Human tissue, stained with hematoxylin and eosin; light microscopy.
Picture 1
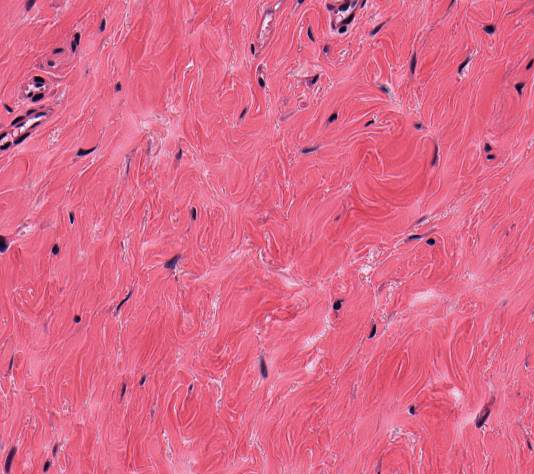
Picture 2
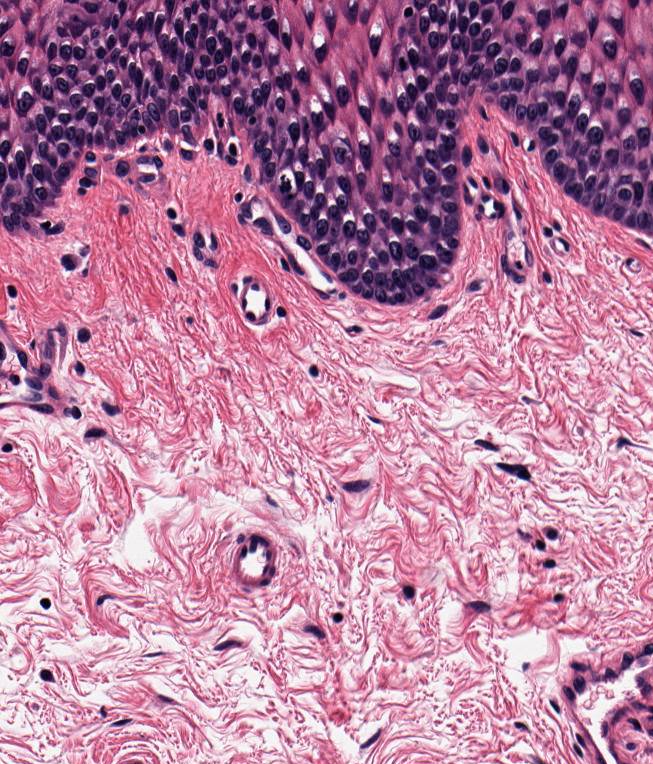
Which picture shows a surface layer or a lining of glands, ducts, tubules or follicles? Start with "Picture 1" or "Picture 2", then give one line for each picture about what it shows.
Picture 2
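Picture 1: No epithelium or fat cells are present anywhere in the field.
Picture 2: A band of stratified epithelium fills the top of the field, with connective tissue making up the lower part.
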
